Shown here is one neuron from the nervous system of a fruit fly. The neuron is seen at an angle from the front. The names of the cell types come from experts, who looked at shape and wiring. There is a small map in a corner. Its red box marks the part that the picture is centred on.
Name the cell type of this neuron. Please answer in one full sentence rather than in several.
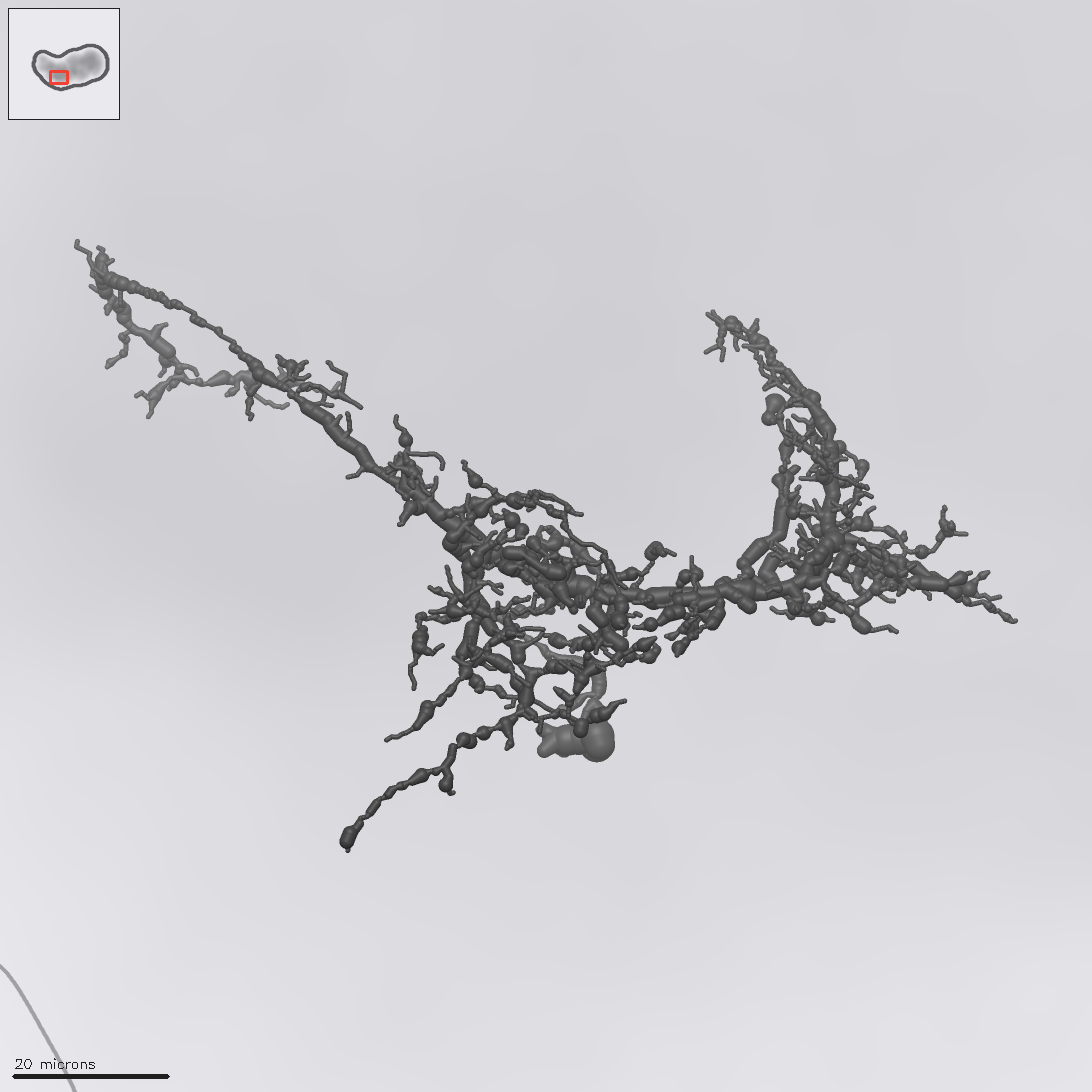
This neuron is of the type IN00A020.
